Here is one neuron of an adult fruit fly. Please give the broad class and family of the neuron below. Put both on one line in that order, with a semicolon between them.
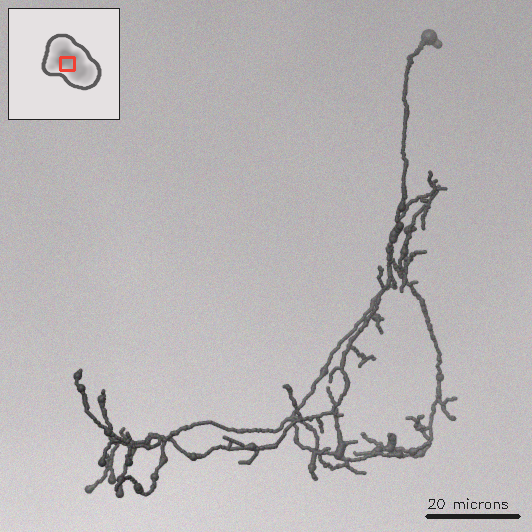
central-brain intrinsic neuron; hemilineage EBa1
